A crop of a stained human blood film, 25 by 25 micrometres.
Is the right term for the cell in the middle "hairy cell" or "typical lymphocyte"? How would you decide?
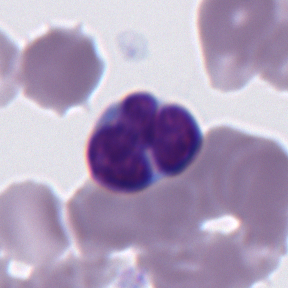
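This is a typical lymphocyte.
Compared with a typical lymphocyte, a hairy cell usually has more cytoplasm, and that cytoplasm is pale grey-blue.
Here the cytoplasm is most visible at the upper left edge of the cell. The cell has a rounded, smooth outline, its lower right edge lies against a red cell, and the nucleus measures about 10 by 8 micrometres. The picture is slightly blurred, which softens the edges of the nucleus.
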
